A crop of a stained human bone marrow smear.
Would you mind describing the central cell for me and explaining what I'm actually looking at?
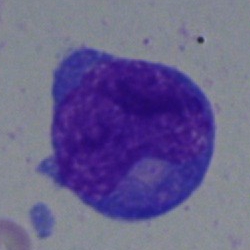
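Broadly rounded, with a blunt cytoplasmic bulge at upper left and a small pointed knob jutting from the lower left edge. The nucleus fills most of the cell, leaving a narrow cytoplasmic rim at most of the edge. Deep blue cytoplasm. This is a blast.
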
